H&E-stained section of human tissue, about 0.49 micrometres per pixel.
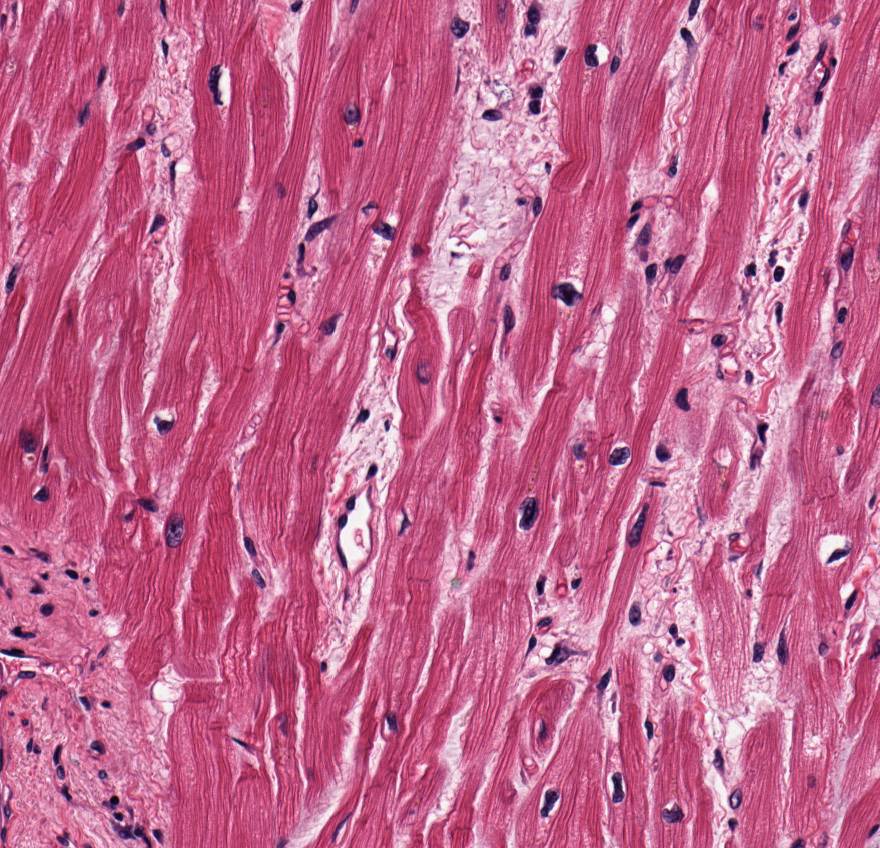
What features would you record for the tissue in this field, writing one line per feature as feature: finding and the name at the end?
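Fibre orientation: parallel, steep diagonal, lower left to upper right
Fibre pattern: branching, joining neighbouring fibres
Stroma: pale, loose, wispy; widest centrally and on the right
Capillaries: small, thin-walled, with red blood cells, in the stroma
Name: atrial appendage of the heart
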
